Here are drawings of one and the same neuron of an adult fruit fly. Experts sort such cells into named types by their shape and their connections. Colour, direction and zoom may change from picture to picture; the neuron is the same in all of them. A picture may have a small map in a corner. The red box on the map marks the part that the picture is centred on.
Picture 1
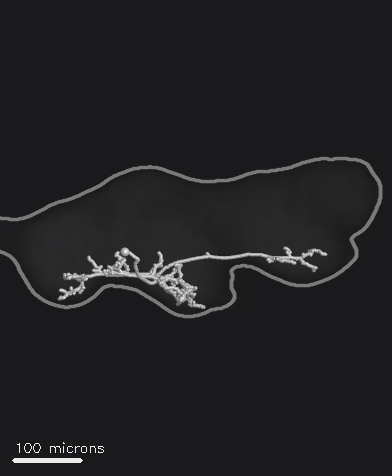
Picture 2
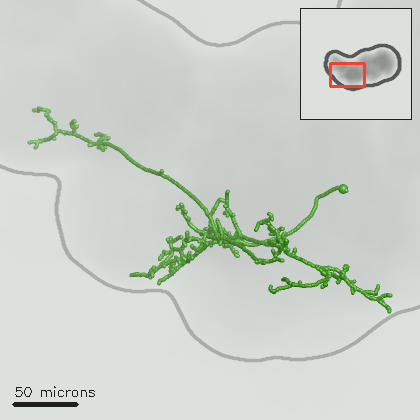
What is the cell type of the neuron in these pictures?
IN09B047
